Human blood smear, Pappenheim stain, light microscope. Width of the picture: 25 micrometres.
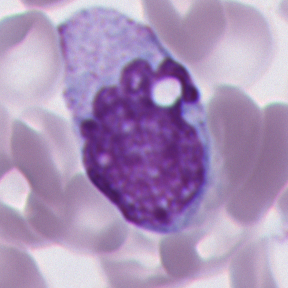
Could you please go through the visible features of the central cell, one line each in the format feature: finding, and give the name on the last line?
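Hole: one round, sharply outlined, clear, at upper right edge of nucleus
Cytoplasm: broad at upper left, thin rim along lower right
Colour: pale greyish blue
Granules: fine, dust-like, lilac
Nucleus: about 15 by 11 micrometres
Name: monocyte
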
